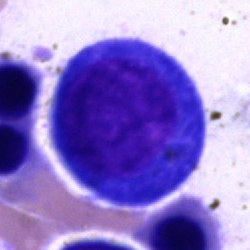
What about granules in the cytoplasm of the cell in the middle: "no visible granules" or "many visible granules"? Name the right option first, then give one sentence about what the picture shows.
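No visible granules. No granules can be seen in the cytoplasm.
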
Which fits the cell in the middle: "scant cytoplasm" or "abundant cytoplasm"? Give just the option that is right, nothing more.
Scant cytoplasm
